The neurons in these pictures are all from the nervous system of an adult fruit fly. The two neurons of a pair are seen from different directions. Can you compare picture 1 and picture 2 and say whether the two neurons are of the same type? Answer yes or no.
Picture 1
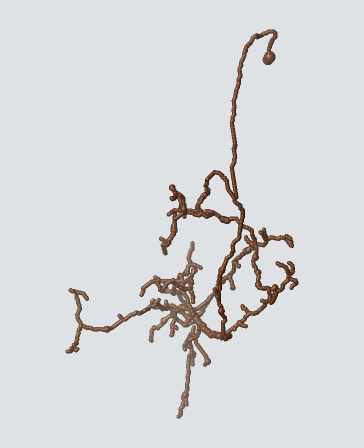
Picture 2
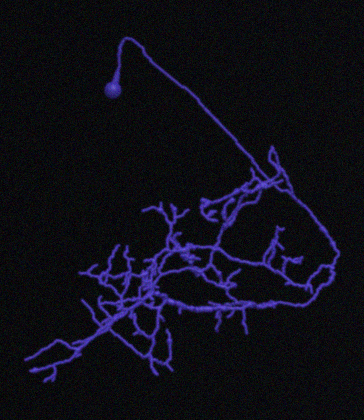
yes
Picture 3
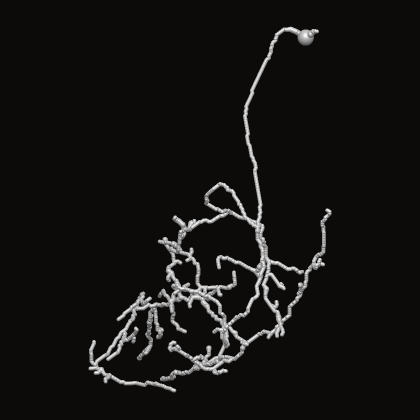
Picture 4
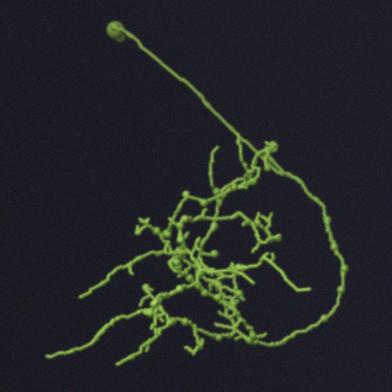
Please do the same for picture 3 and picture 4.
yes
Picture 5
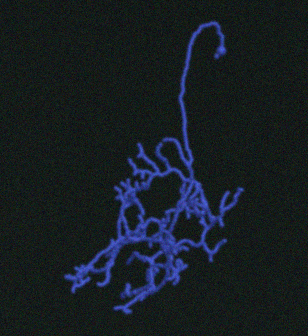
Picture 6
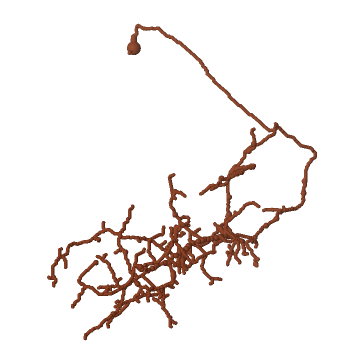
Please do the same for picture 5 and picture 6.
yes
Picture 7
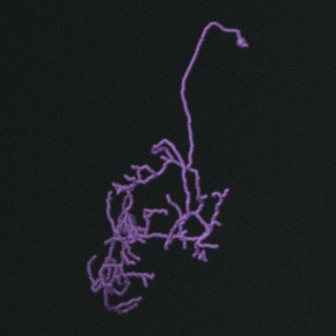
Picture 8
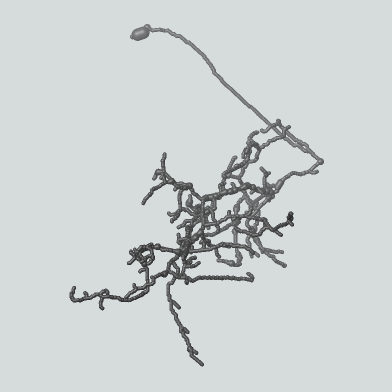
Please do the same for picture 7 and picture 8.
yes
